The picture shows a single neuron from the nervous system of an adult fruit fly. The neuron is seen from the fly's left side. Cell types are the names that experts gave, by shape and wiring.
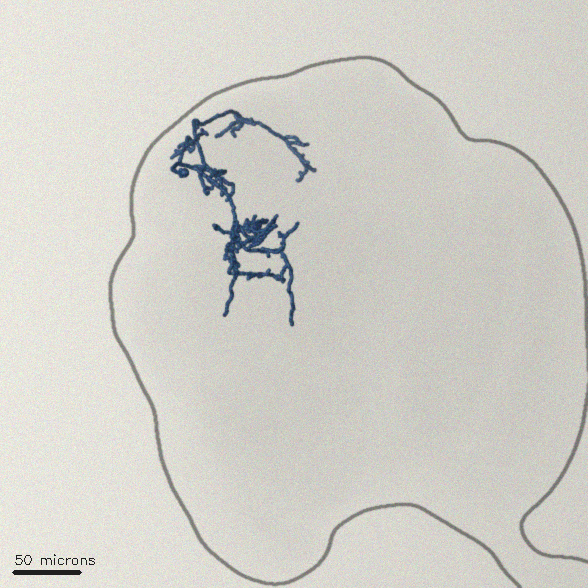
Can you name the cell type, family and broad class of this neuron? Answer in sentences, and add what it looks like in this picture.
It is of cell type LH006m. The family is hemilineage SLPad1_anterior. This is a central-brain intrinsic neuron. By the scale bar it is about 160 microns tall in this view. As drawn here it is taller than it is wide.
